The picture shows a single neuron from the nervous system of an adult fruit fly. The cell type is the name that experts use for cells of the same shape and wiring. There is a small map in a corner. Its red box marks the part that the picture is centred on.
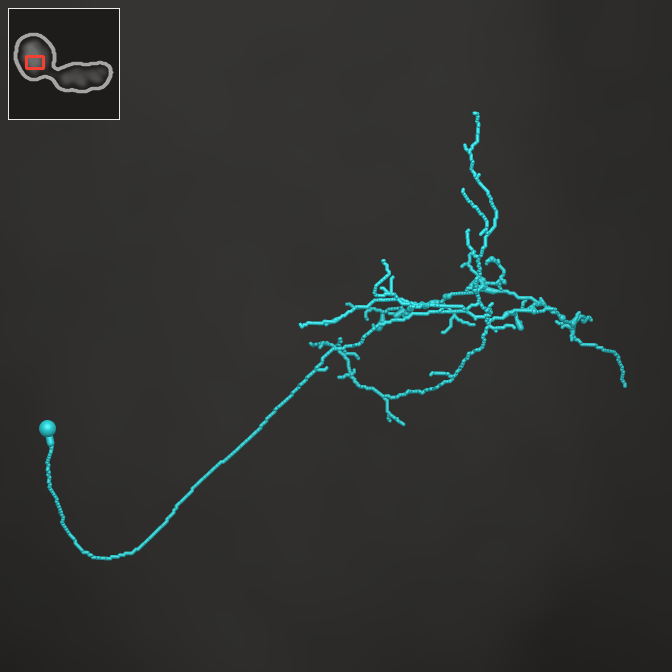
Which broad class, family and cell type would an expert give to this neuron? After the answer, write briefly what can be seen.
Its broad class is central-brain intrinsic neuron. The family is hemilineage MD3. The cell type is AMMC020. The picture shows dozens of branch ends. As drawn here it is wider than it is tall.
